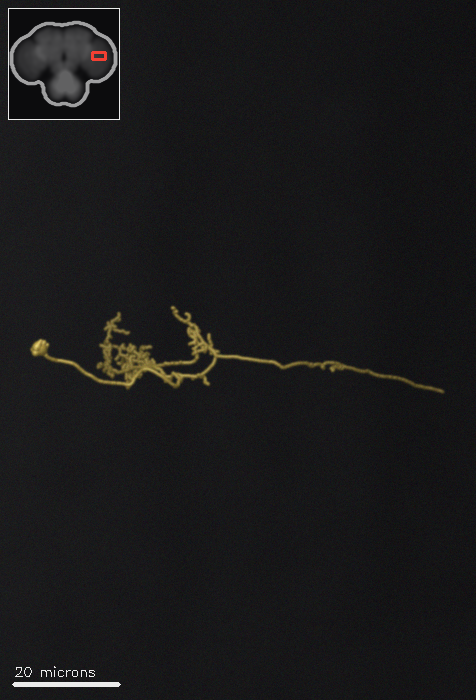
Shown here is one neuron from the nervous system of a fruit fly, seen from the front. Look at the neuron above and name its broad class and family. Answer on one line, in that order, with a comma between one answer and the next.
optic-lobe intrinsic neuron, Mi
